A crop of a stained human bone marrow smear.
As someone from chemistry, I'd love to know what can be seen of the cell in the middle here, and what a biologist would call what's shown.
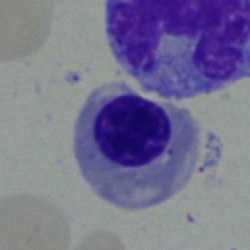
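First, the outline: round to slightly oval, with a smooth border. Next, the chromatin is dense, dark purple and coarsely clumped. Then the cytoplasm, pale greyish-blue, forms its widest rim below the nucleus. Finally, the cell is an erythroblast.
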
